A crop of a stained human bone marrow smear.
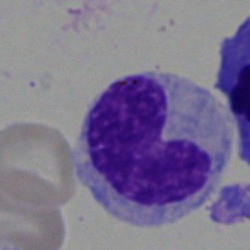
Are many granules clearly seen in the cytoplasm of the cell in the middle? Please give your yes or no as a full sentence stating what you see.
No, its cytoplasm lacks visible granules entirely.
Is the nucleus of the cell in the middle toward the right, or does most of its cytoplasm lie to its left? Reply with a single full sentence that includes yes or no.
No, most of the cytoplasm lies to the right of the nucleus.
